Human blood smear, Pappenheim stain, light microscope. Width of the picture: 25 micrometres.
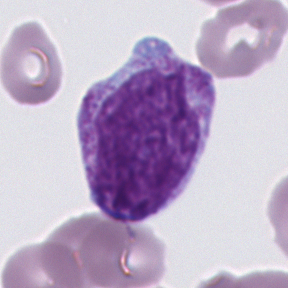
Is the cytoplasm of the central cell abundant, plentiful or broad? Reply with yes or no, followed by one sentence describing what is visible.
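No. The nucleus fills most of the cell.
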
